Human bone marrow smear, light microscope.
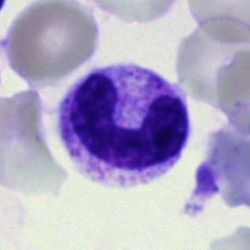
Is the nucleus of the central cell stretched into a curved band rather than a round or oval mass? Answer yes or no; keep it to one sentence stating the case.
Yes, its nucleus forms a curved band and has no separate lobes.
